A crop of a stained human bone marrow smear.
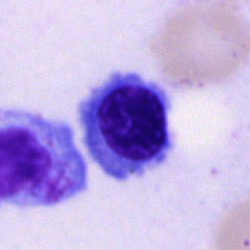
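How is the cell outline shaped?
Irregular, with small blunt bumps along its edge.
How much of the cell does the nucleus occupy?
Most of the cell.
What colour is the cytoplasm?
Blue, with no granules seen.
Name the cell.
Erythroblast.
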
